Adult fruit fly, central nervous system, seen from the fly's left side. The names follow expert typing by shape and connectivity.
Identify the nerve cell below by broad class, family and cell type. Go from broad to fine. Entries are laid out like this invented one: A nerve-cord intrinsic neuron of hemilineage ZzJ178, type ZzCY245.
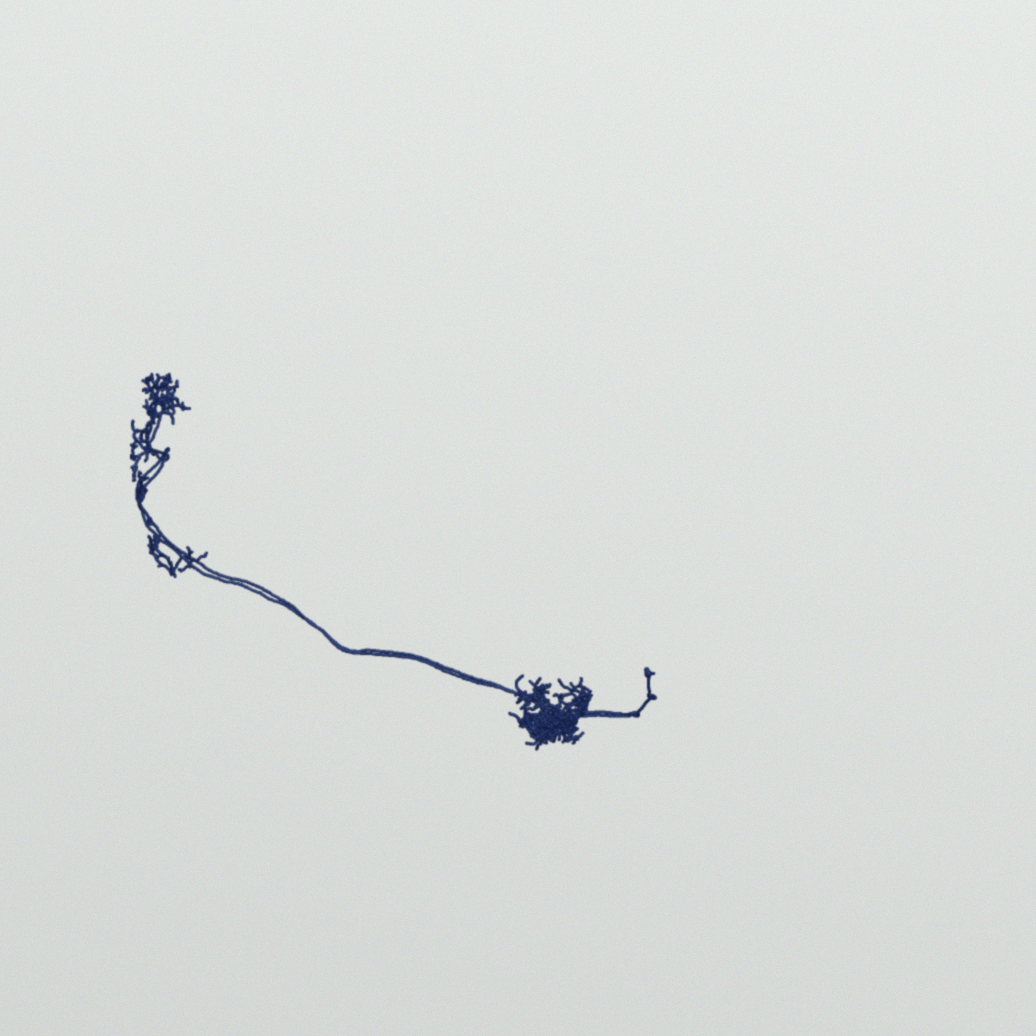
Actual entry: An ascending neuron of hemilineage 09B, type AN09B002.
